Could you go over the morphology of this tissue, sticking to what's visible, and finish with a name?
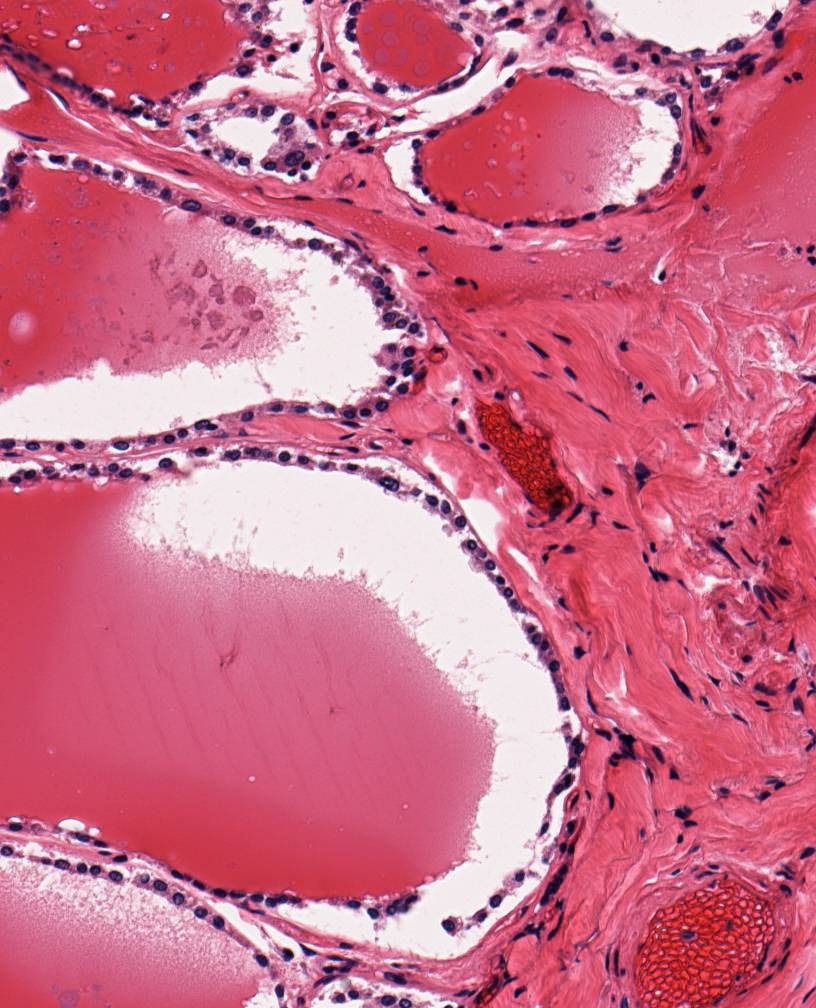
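Rounded follicles of varying size fill the left and upper parts of the field; dense fibrous stroma occupies the right side. The largest follicle sits at lower left, with smaller ones clustered along the top. A single layer of flattened to low cuboidal cells, with small, round, dark-staining nuclei, lines each follicle. This is thyroid.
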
